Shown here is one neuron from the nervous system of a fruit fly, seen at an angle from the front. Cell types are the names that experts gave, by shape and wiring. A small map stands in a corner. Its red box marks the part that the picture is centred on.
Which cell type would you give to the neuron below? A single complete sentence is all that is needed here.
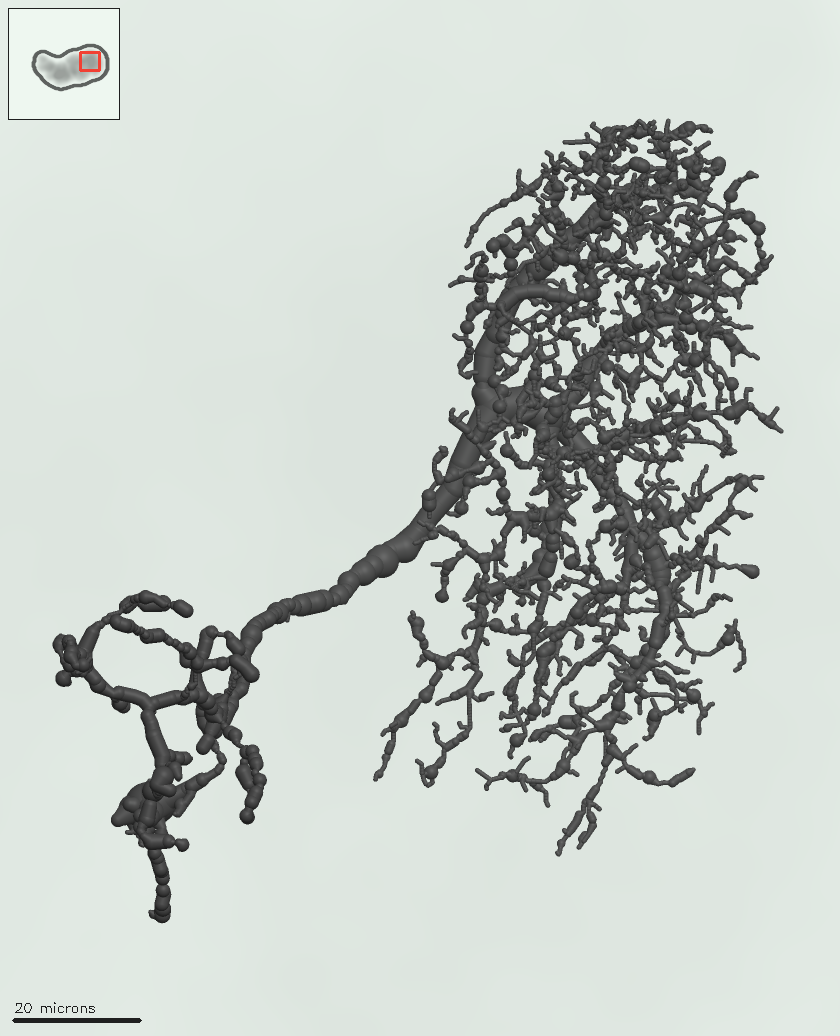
As its cell type, this neuron has LPT26.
